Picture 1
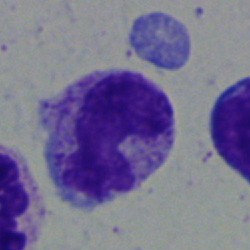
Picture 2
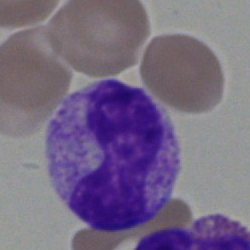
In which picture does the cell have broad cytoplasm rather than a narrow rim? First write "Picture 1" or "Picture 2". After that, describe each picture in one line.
Picture 2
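Picture 1: The nucleus fills most of the cell.
Picture 2: The cytoplasm is pale lilac and fairly plentiful.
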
